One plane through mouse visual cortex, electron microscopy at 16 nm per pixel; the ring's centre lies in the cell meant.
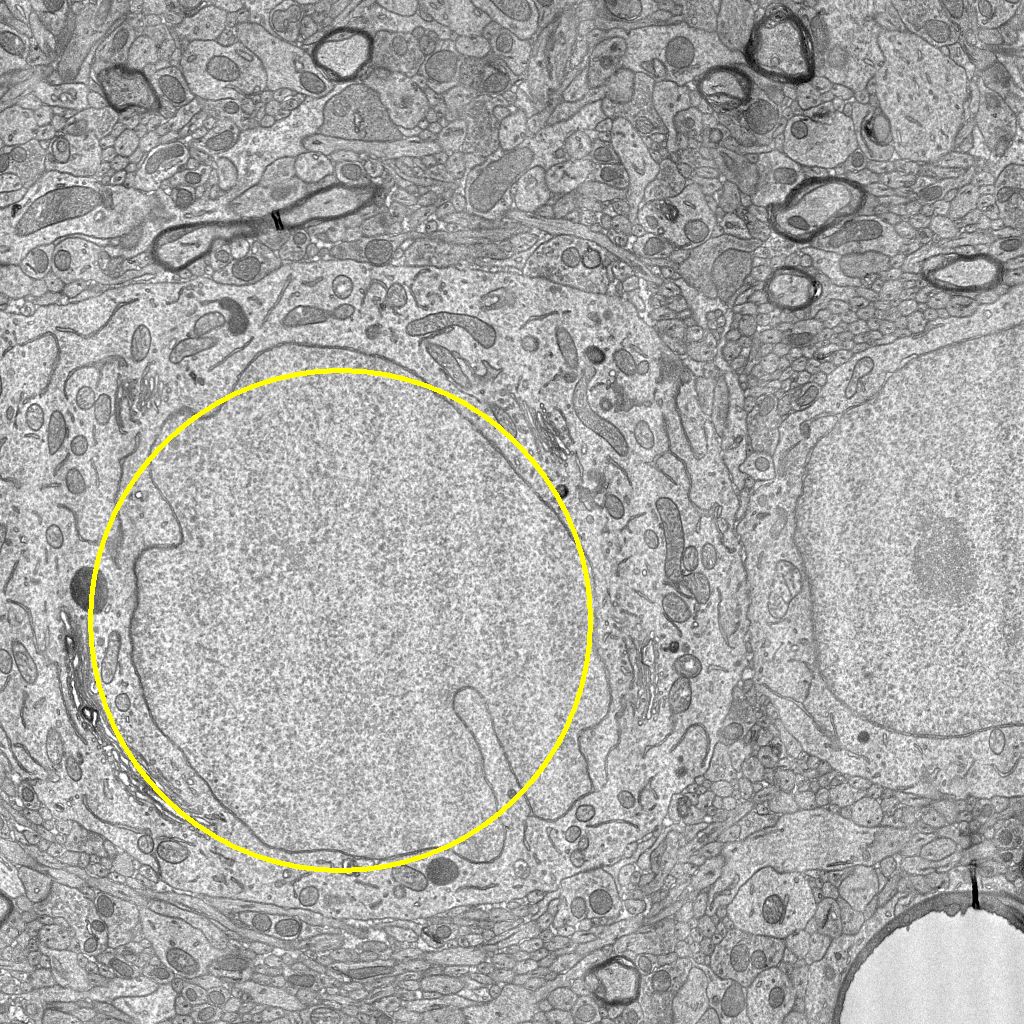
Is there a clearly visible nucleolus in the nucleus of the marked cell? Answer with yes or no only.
No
